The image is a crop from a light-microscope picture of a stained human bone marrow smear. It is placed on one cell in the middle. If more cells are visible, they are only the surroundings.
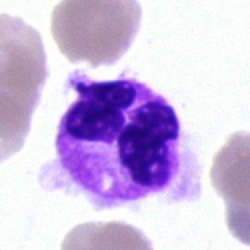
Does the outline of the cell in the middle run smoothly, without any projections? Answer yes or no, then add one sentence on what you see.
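No. The cell margin is pale and frayed, most visibly along the bottom edge.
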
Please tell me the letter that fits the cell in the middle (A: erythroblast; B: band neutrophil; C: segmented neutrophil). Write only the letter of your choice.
C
